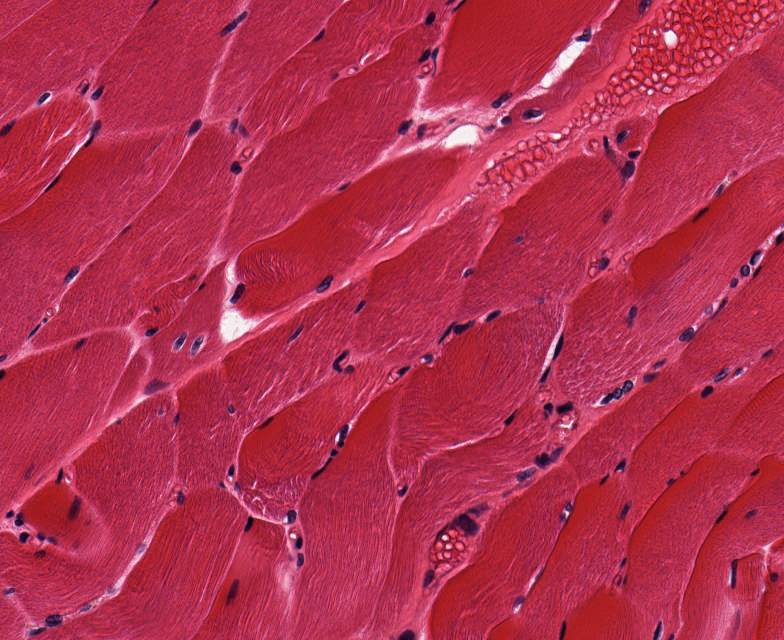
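Skeletal muscle: dense red cytoplasm with fine fibrillar lines, no vacuoles. Follow the broader connective tissue septum from centre-left diagonally to the upper right, where a vessel within it is packed with red blood cells. A small vessel holding red blood cells lies between fibres in the lower centre.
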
